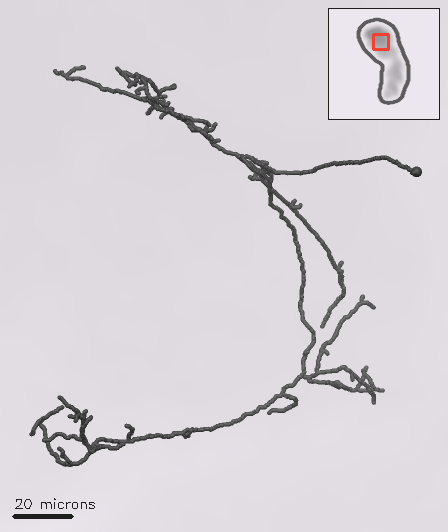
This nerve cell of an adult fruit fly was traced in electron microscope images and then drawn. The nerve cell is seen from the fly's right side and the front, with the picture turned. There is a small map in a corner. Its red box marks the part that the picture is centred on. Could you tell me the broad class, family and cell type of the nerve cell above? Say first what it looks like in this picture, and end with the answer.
By the scale bar it is about 140 microns tall in this view. The picture shows dozens of branch ends. It is a central-brain intrinsic neuron. The family is hemilineage LALa1_posterior. The cell type is WEDPN17_a1.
